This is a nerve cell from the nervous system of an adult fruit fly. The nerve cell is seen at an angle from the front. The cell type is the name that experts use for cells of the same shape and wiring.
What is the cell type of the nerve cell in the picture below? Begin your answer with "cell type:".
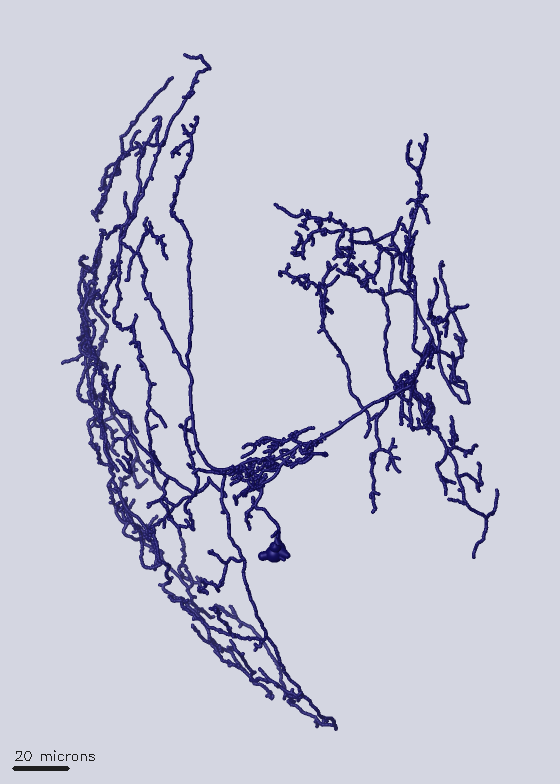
cell type: MeVC22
